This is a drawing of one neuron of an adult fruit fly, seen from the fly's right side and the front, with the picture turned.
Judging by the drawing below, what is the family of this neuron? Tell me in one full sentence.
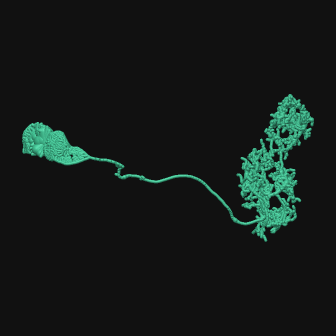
It is Mi which is the family of the neuron.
